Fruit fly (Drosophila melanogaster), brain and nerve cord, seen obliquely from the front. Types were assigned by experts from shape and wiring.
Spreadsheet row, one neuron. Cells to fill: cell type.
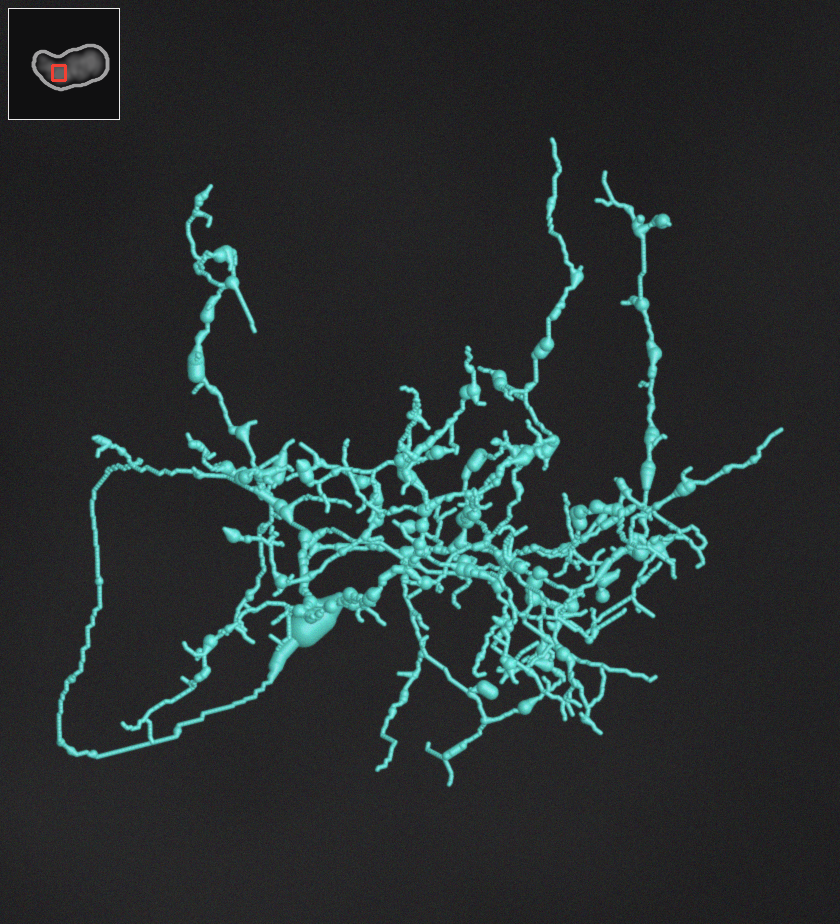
IN20A.22A016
